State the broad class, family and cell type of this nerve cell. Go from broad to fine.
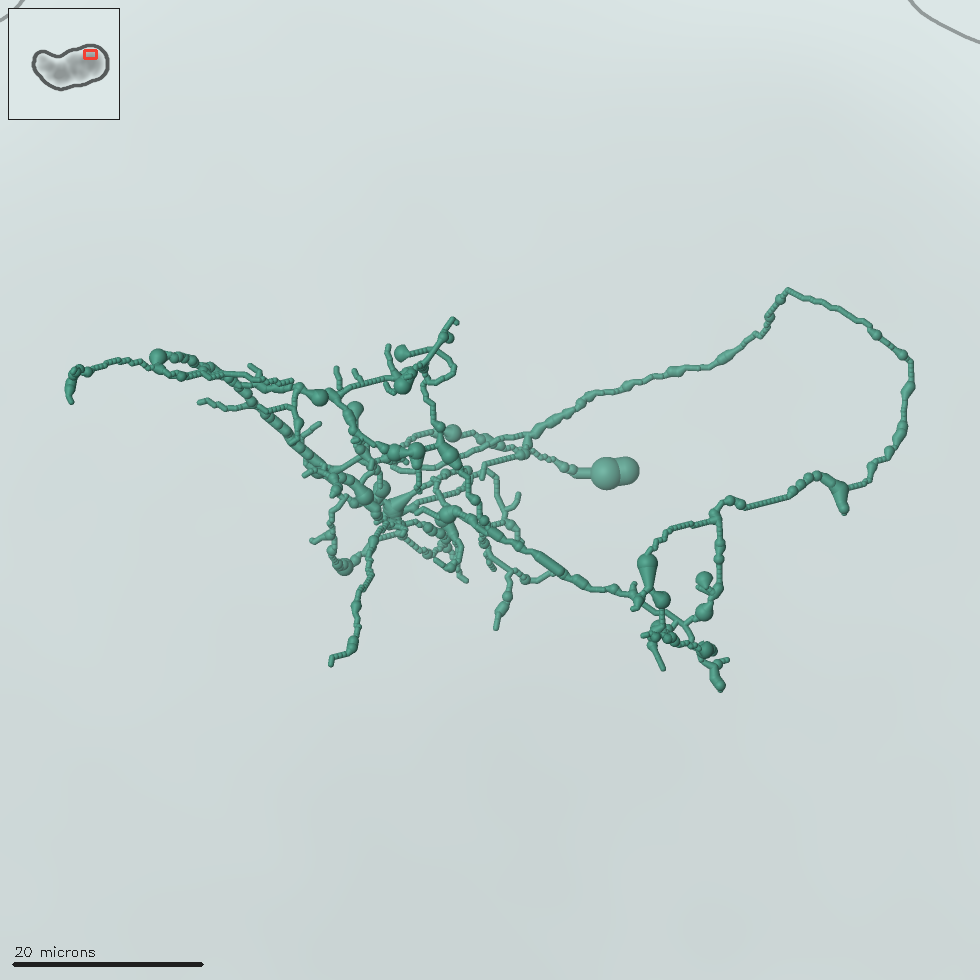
central-brain intrinsic neuron; hemilineage LHp1; LHPV4h1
